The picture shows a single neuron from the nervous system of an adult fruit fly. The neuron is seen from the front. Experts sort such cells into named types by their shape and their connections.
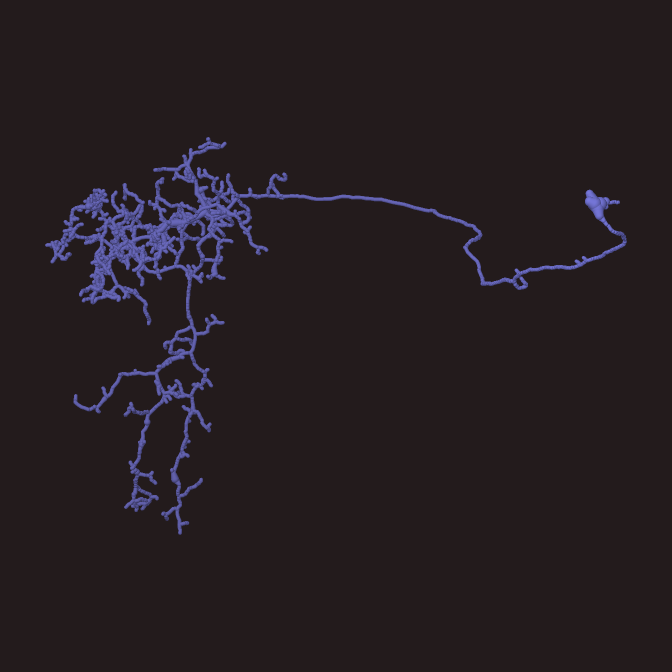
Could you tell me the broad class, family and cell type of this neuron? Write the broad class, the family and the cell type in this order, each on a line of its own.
optic-lobe intrinsic neuron
Tm
Tm24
